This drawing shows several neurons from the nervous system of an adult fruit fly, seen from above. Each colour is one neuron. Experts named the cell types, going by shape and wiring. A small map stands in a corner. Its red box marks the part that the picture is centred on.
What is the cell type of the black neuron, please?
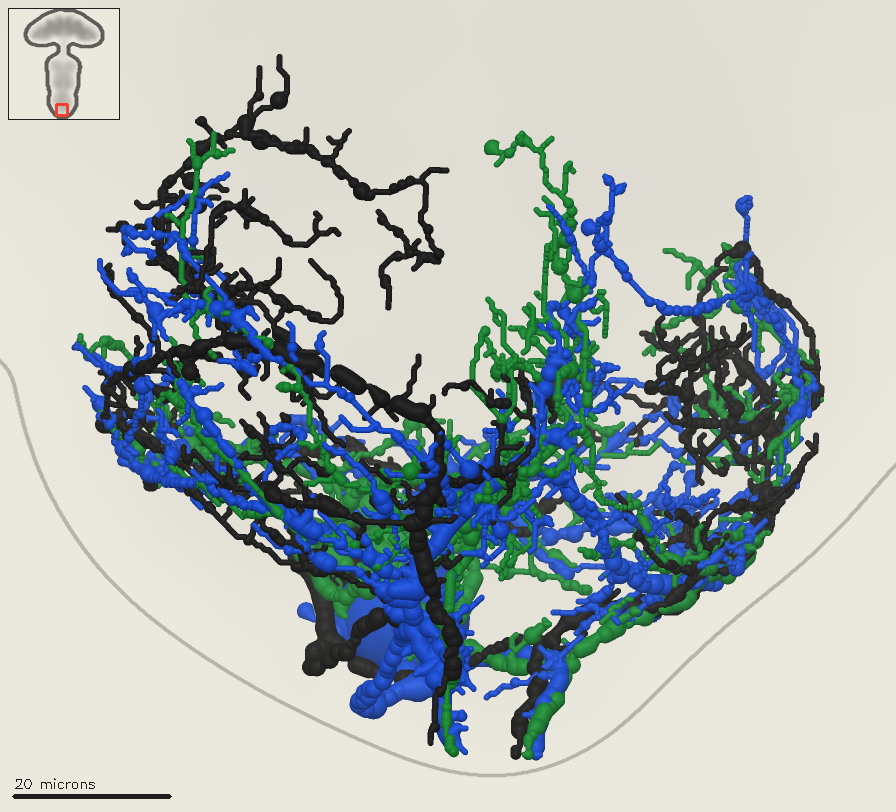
EN00B020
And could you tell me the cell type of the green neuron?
EN00B016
